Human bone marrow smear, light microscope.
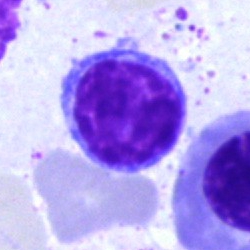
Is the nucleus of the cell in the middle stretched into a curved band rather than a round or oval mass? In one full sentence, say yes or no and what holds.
No, the cell's nucleus is gathered into one compact round or oval mass.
